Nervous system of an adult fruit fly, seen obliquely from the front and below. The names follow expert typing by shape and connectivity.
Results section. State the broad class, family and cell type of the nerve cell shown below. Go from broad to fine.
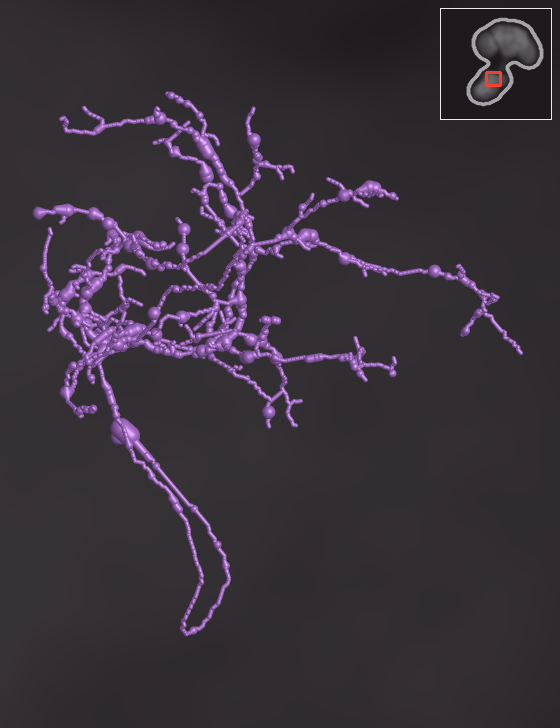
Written: nerve-cord intrinsic neuron; hemilineage 11B; IN11B025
